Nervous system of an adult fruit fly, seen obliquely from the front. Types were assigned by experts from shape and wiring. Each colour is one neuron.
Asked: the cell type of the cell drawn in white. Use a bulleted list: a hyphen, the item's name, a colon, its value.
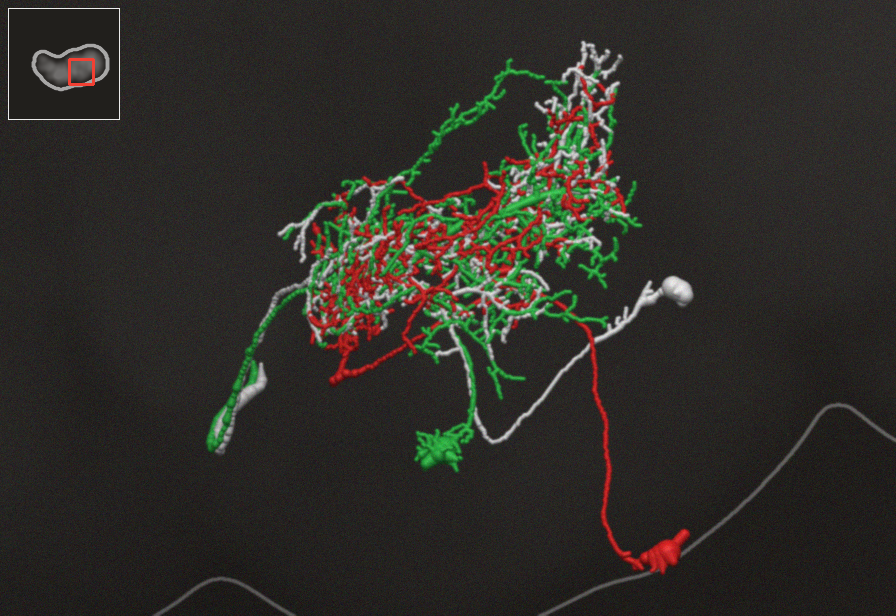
- cell type: GNG283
